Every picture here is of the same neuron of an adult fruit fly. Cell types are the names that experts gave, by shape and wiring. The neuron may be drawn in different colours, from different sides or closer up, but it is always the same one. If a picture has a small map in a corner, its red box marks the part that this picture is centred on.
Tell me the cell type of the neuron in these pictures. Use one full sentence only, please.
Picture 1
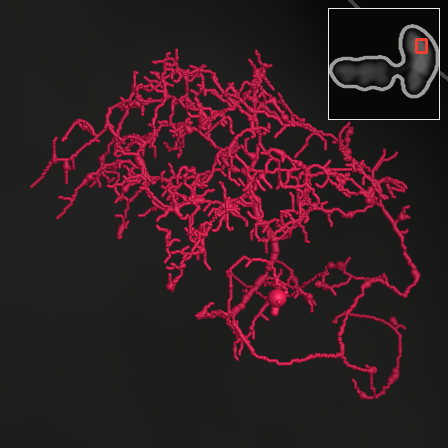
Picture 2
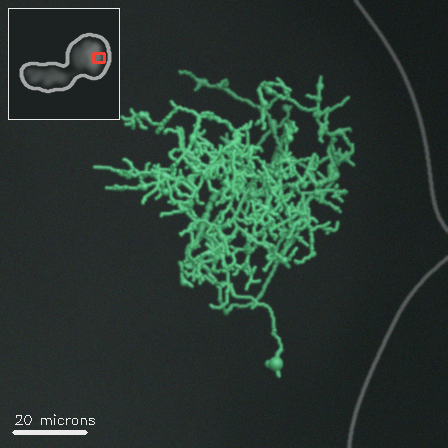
To this neuron applies the cell type name AVLP373.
